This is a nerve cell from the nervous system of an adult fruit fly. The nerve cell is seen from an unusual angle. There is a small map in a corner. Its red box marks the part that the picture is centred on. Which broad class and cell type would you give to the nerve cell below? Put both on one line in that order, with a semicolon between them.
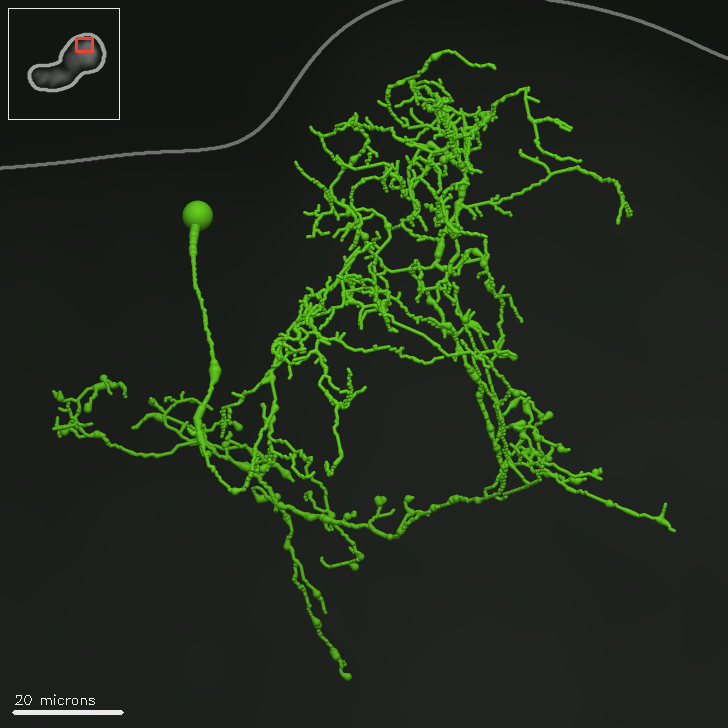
central-brain intrinsic neuron; SMP374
